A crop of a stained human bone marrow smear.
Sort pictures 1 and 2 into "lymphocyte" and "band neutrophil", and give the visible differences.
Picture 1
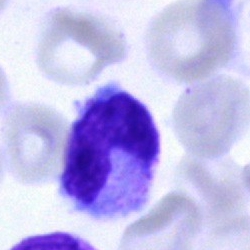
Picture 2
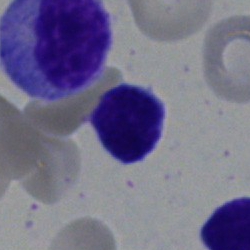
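In picture 1 is a band neutrophil, and in picture 2 a lymphocyte. The band neutrophil's nucleus is curved like a horseshoe, wrapping around a patch of cytoplasm at the lower right of the cell.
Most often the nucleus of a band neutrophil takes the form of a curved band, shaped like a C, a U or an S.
Its chromatin is dark purple and coarsely clumped, and no nucleoli can be seen.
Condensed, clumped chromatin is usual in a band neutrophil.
The nucleus fills most of the cell, leaving a smaller area of pale lilac cytoplasm. The lymphocyte, by contrast, shows little or no cytoplasm around its nucleus, and the whole cell stains a fairly uniform deep violet-blue. Its outline is roughly round, with a slightly uneven edge. The chromatin appears dense and dark, without clear pale areas.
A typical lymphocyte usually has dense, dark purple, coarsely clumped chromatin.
Neither distinct granules nor vacuoles are seen in the lymphocyte. At the bottom left edge of picture 1, part of another dark-staining nucleus is cut off.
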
